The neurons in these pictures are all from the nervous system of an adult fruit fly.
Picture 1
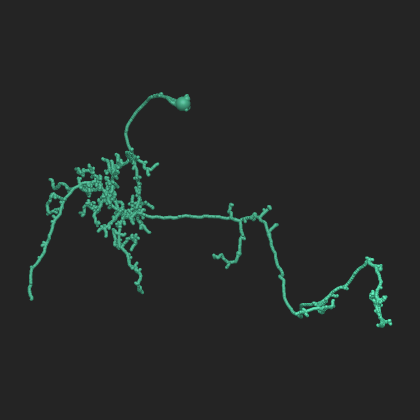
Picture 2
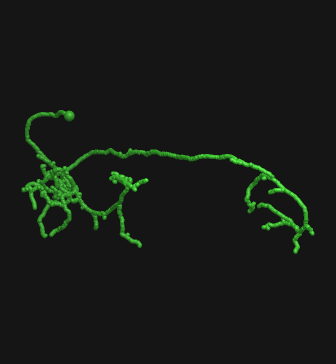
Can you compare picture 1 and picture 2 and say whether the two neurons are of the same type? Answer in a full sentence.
They are of different cell types.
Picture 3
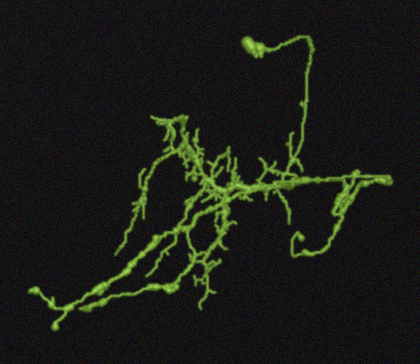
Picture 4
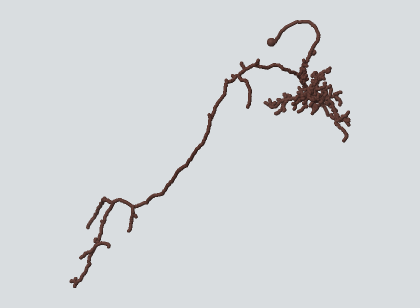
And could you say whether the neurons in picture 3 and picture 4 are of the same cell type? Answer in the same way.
They are of the same cell type.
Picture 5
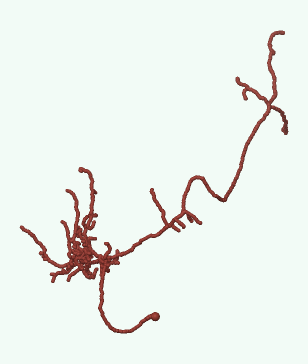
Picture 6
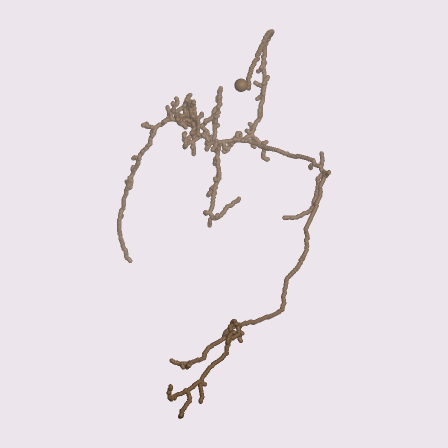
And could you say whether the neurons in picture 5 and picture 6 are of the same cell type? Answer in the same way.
They are of the same cell type.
